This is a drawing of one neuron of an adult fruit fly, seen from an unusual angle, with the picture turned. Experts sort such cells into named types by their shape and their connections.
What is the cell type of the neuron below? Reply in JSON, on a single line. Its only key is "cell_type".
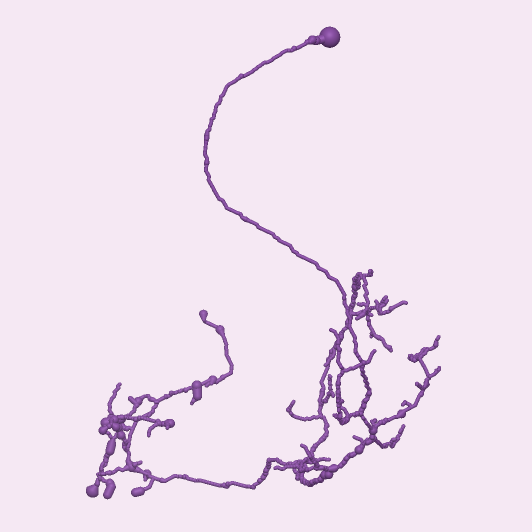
{"cell_type": "CB2907"}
